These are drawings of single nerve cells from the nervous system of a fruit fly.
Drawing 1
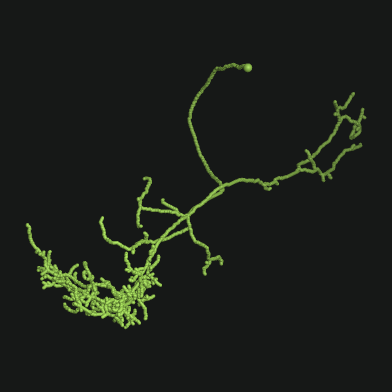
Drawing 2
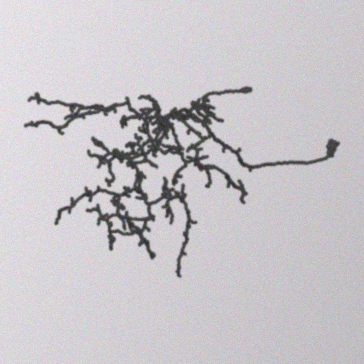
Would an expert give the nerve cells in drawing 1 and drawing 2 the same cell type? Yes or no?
no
